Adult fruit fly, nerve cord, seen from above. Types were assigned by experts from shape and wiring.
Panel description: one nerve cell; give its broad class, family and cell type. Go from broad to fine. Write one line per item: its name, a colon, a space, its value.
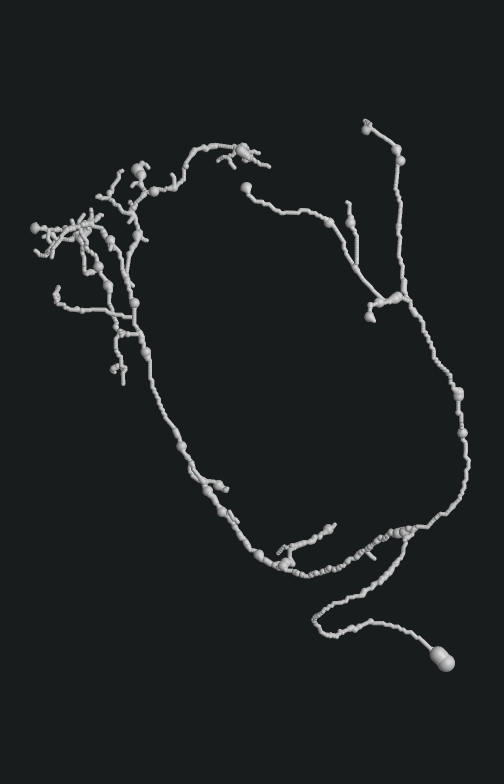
broad class: nerve-cord intrinsic neuron
family: hemilineage 03A
cell type: IN03A094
